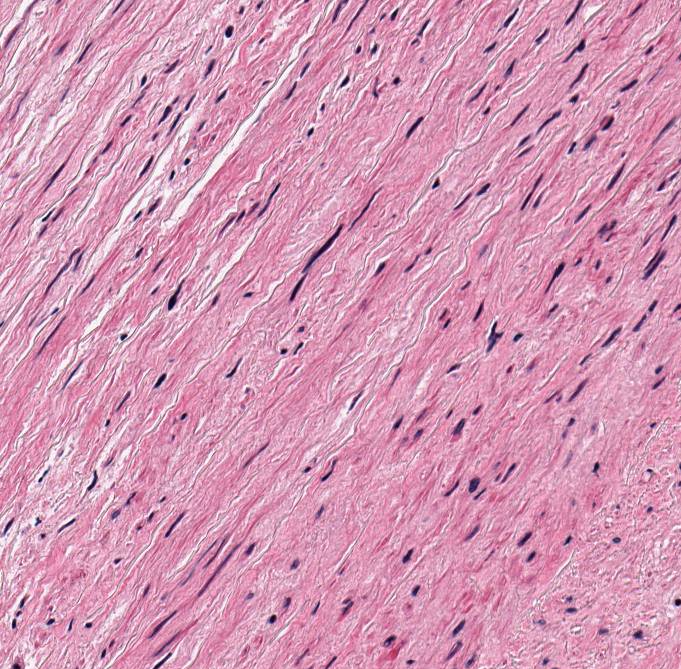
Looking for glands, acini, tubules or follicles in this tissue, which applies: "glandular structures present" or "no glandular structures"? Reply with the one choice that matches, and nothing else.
No glandular structures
